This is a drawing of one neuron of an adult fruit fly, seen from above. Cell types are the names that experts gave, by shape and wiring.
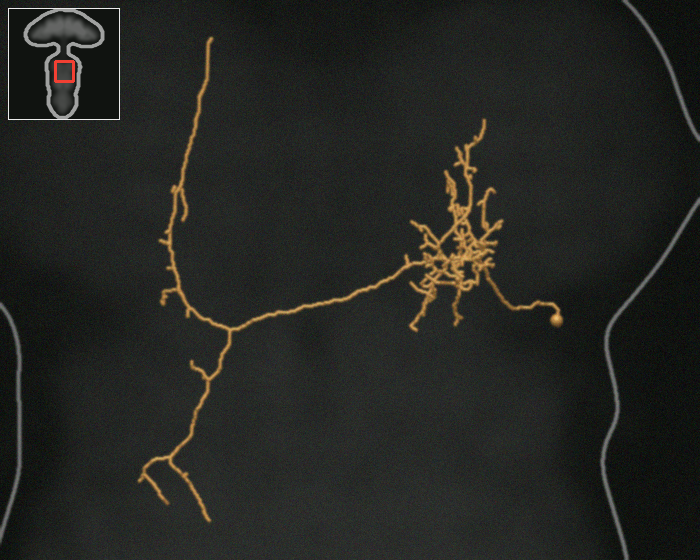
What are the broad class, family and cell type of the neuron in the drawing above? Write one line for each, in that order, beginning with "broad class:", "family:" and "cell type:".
broad class: nerve-cord intrinsic neuron
family: hemilineage 06A
cell type: IN06A090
